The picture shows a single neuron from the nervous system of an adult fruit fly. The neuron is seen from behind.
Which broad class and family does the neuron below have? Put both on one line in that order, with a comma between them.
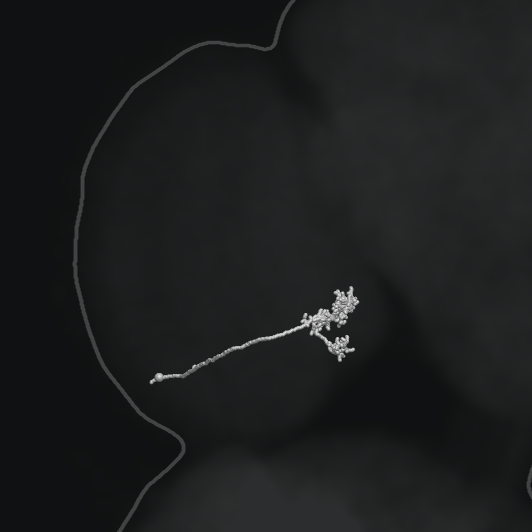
optic-lobe intrinsic neuron, Tm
